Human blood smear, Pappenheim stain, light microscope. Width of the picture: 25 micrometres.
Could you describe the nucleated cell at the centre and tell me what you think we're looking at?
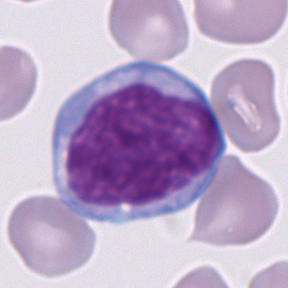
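This cell measures about 15 micrometres across. Its nucleus is a broad oval with no lobes, about 14 by 10 micrometres, occupying about 60% of the cell's area. A single tiny clear spot lies at the lower edge of the nucleus. The cytoplasm stains pale blue, and its rim is narrowest on the right side of the cell. The cell is a myeloblast.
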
